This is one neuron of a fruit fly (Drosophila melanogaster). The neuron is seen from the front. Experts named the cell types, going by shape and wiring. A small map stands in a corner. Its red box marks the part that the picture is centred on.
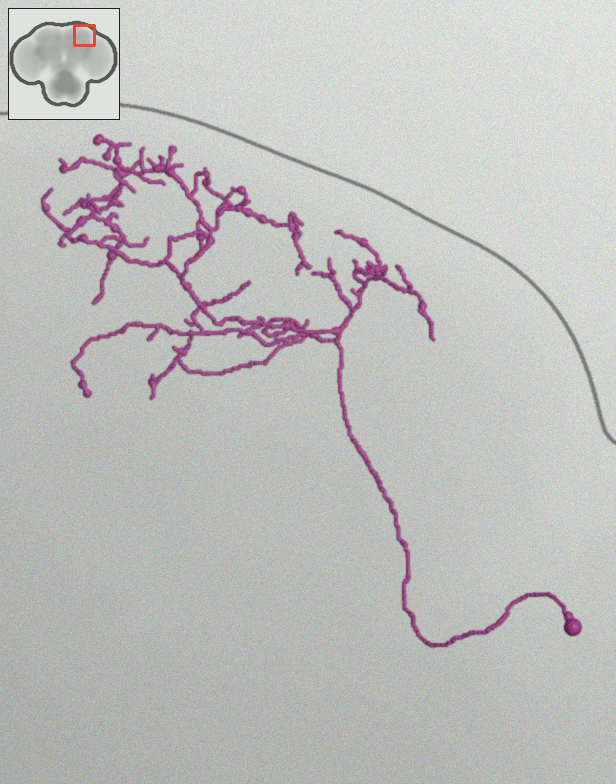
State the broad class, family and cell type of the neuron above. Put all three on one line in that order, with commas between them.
central-brain intrinsic neuron, hemilineage SLPal5, SLP109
